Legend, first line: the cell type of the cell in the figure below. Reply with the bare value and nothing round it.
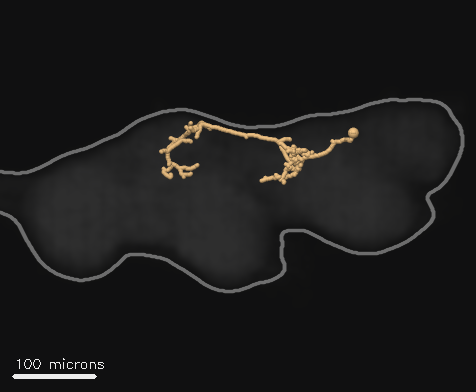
IN18B052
